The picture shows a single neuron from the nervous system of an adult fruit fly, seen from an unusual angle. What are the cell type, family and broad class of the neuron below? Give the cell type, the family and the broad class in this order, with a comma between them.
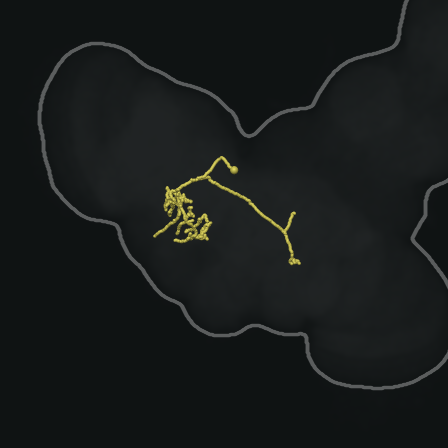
CB2050, hemilineage DM4_ventral, central-brain intrinsic neuron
